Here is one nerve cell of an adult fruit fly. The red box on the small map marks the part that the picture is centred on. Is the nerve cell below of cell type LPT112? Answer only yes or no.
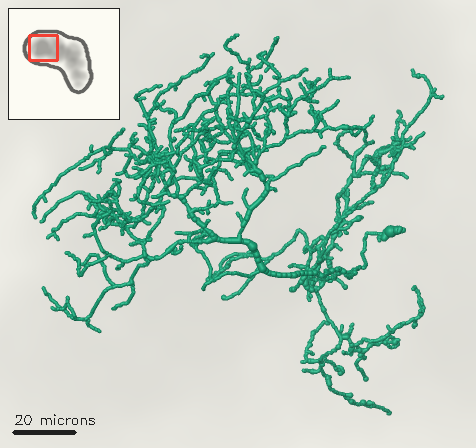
no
